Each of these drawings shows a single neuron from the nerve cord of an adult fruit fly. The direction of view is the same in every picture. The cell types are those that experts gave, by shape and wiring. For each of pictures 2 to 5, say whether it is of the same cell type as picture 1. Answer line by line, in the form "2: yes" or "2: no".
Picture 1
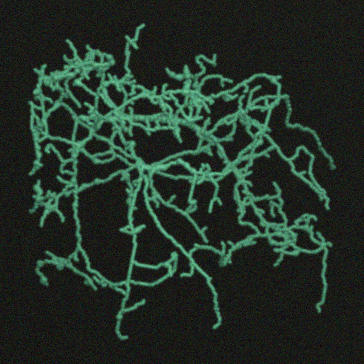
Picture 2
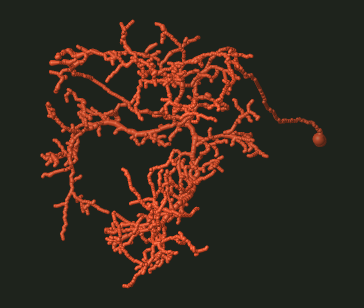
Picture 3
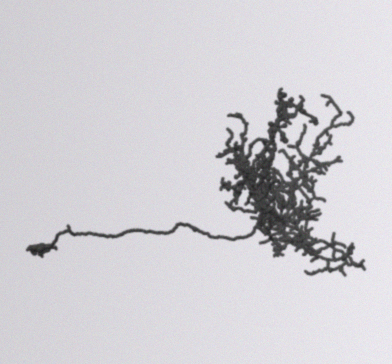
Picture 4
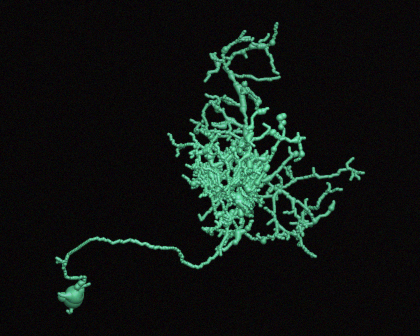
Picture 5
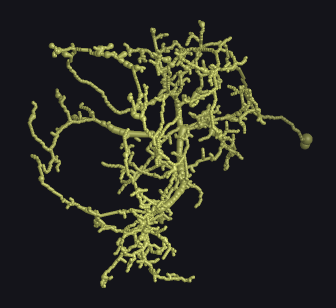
2: yes
3: no
4: no
5: yes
